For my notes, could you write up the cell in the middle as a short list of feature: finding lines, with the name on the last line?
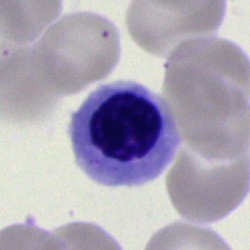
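Shape: roughly round, with a slightly uneven edge
Chromatin: dense, dark purple, coarsely clumped
Nucleolus: none visible
Cytoplasm: a rim, wider on the lower-left side than on the upper-right
Name: erythroblast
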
